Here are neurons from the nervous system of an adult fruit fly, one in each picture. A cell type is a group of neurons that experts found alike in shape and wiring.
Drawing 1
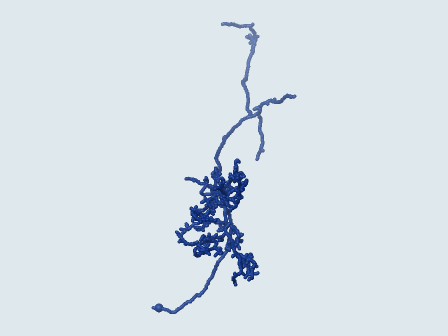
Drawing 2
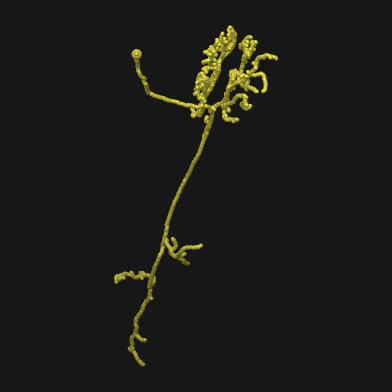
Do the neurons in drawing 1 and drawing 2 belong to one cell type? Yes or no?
yes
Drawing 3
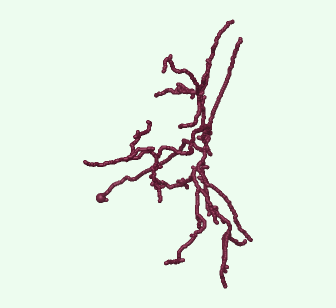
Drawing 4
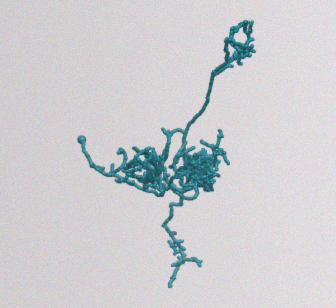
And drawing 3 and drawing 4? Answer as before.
no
